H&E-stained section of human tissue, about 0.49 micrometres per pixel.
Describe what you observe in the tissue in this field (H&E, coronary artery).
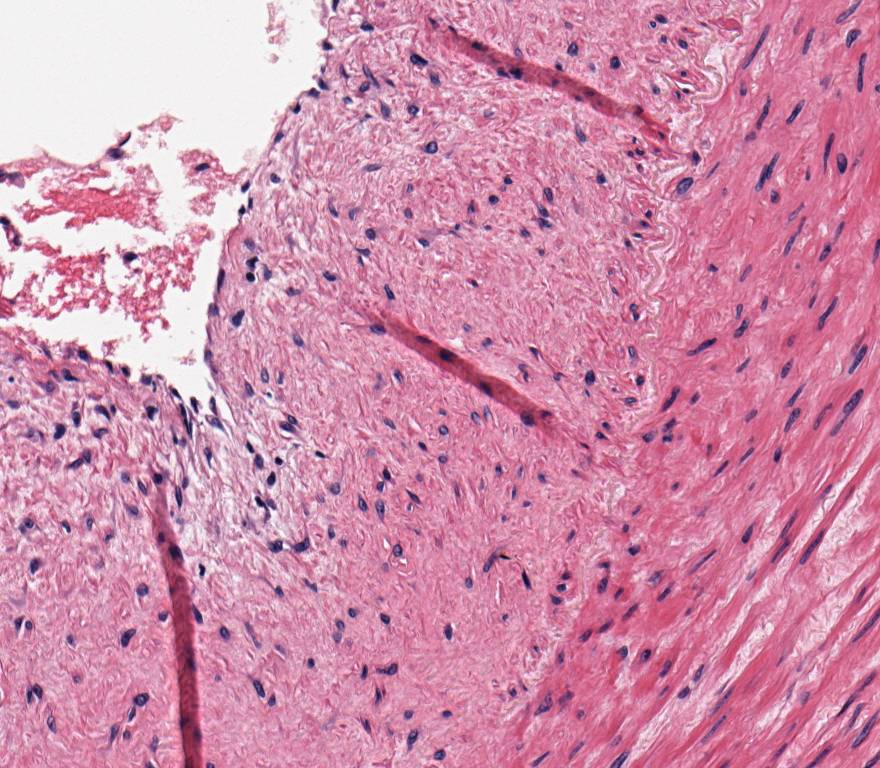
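Loose, fragmented clumps of red-staining blood lie in the lumen. In the right-hand layer, smooth muscle cells with elongated, cigar-shaped nuclei lie parallel, running roughly top to bottom. An irregular wavy line down the right third of the field separates the pale layer from the deeper pink muscle layer. Neither glands nor fat cells are present.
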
